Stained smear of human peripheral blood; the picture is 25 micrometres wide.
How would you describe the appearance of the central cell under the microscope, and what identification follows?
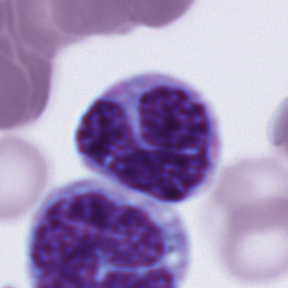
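First thing I notice is a deep pale cleft coming into the nucleus from the top, folding it into a horseshoe. That nucleus measures about 12 by 10 micrometres, and its chromatin is coarse, clumped into dark purple patches. Around it runs only a narrow, pale lilac-grey rim of cytoplasm, within a round, smooth outline. This is a monocyte.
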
